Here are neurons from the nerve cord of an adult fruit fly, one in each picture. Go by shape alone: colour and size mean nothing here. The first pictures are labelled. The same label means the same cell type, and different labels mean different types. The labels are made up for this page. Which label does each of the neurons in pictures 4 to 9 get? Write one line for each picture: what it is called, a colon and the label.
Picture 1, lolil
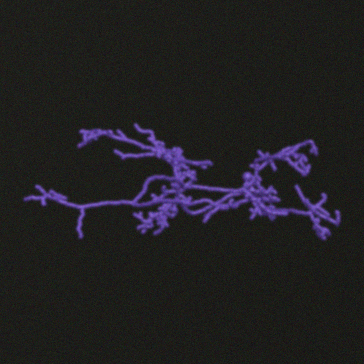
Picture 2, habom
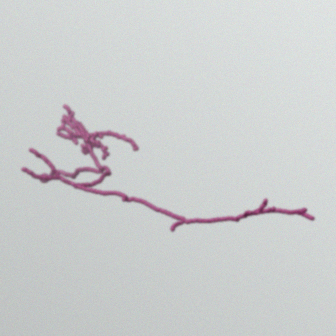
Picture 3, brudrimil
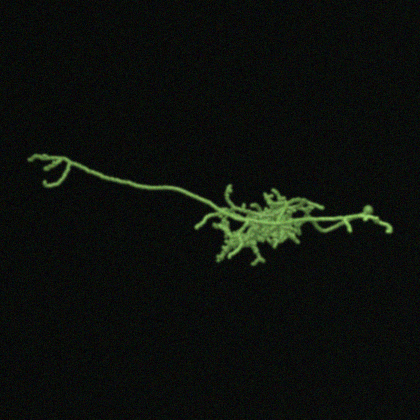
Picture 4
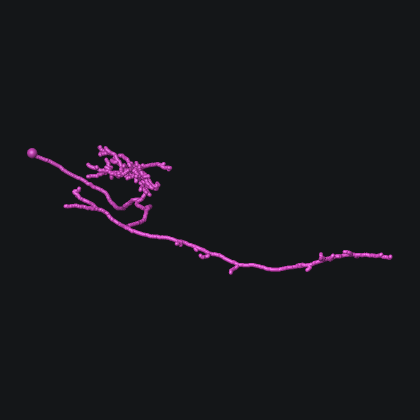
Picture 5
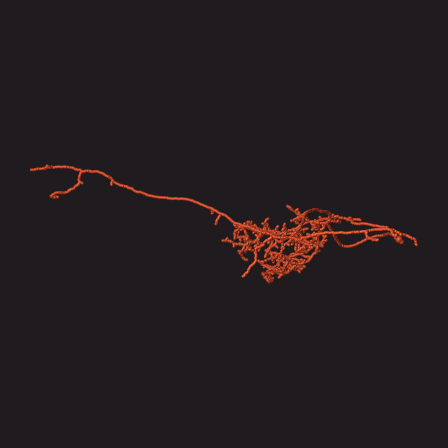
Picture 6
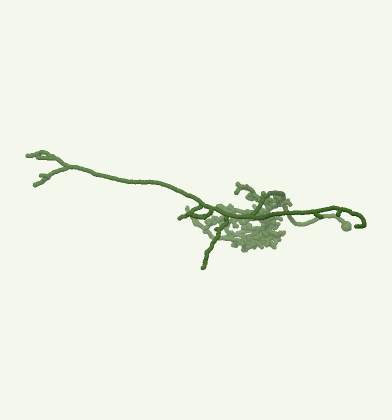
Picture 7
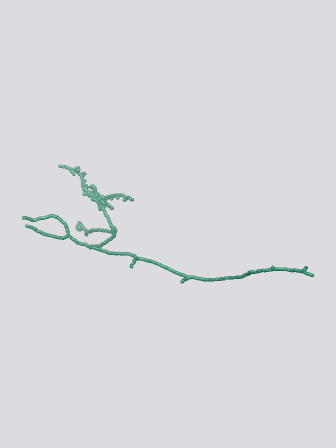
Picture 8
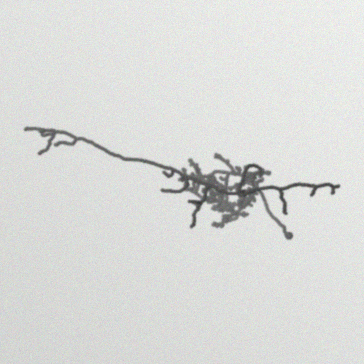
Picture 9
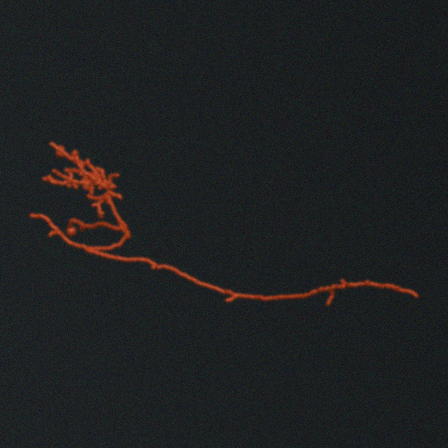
4: habom
5: brudrimil
6: brudrimil
7: habom
8: brudrimil
9: habom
